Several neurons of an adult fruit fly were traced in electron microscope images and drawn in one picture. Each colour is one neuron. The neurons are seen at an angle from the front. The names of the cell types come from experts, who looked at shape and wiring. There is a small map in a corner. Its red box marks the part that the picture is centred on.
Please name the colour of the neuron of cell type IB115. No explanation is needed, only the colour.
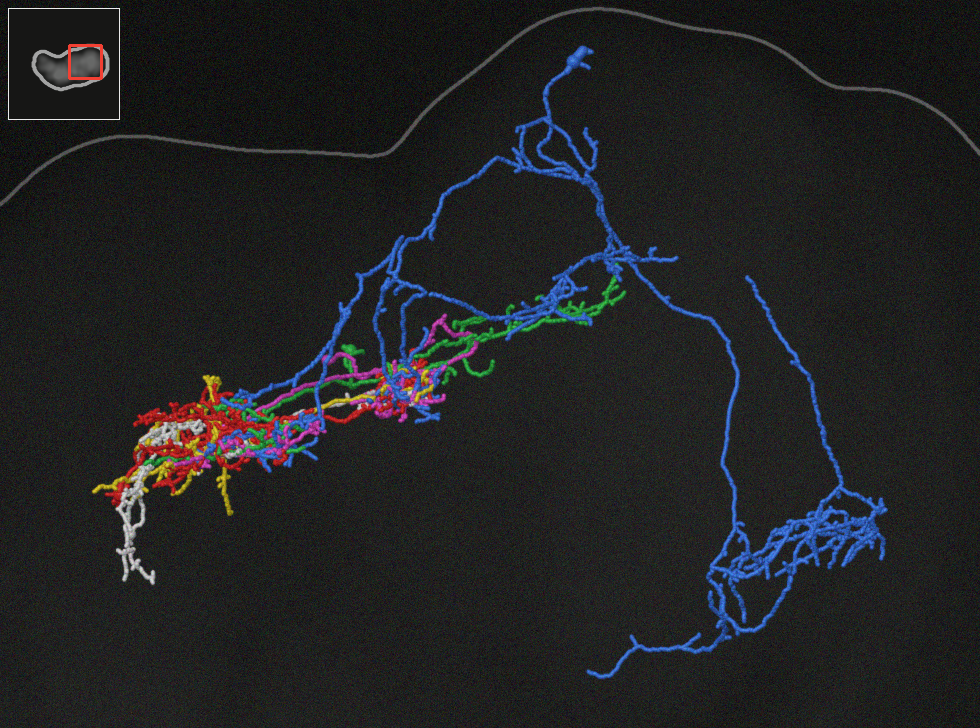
blue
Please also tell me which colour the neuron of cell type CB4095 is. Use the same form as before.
yellow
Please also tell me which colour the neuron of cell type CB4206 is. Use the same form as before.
magenta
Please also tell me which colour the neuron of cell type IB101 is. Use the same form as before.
red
